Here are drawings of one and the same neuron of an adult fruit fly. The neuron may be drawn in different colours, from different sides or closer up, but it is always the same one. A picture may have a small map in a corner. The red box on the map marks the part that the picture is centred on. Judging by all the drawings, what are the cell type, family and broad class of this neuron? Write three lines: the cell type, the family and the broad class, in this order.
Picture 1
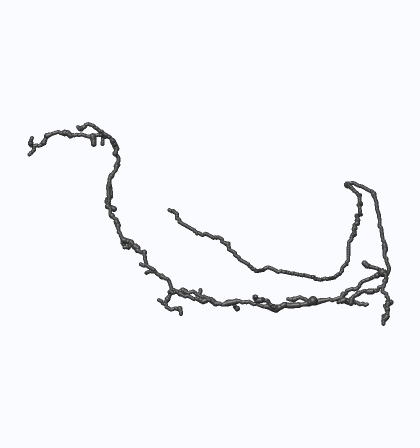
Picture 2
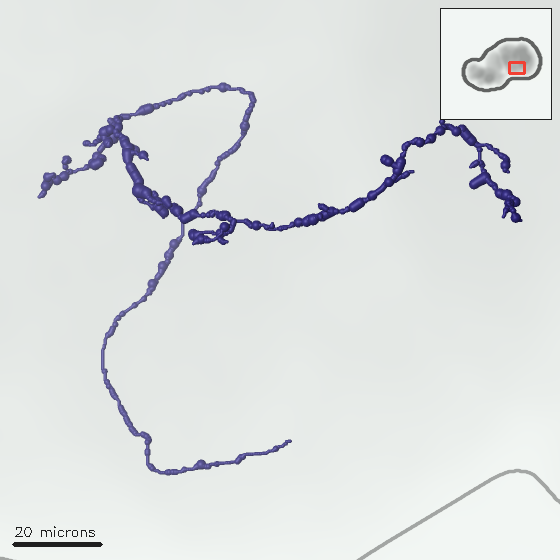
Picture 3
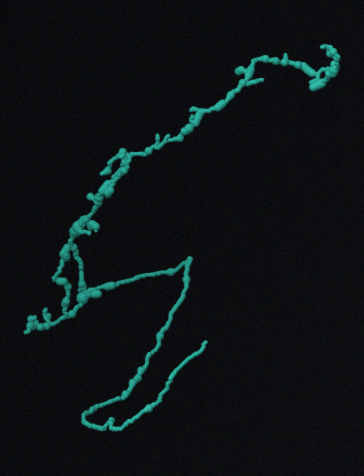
PhG13
class gustatory
sensory neuron entering the brain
